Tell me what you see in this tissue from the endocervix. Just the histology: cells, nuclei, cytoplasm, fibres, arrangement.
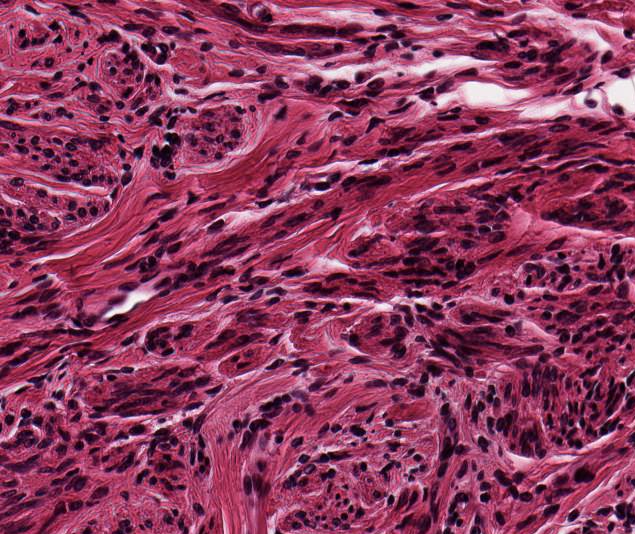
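Interlacing bundles of spindle cells, running in different directions, make up the entire field. Where cells are cut lengthwise, their nuclei are elongated and cigar-shaped, with blunt ends. The cytoplasm stains deep pink. Neither epithelium nor glands appear anywhere.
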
